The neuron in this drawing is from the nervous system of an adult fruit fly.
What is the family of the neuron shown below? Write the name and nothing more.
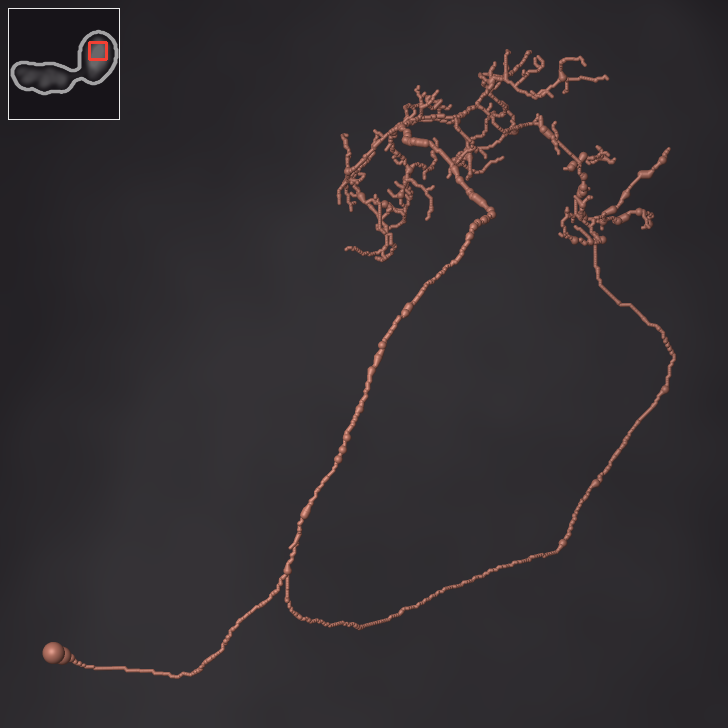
hemilineage VLPl&p1_posterior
